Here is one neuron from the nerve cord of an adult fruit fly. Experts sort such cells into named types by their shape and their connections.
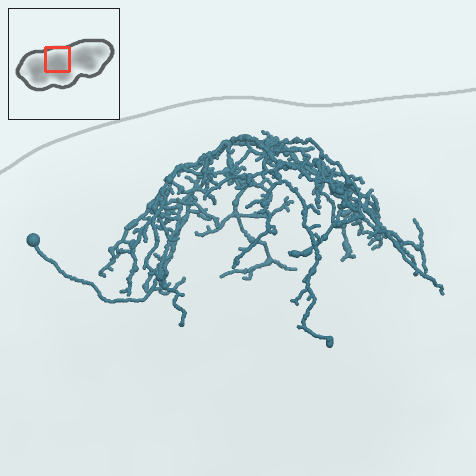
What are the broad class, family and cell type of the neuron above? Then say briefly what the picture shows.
Its broad class is nerve-cord intrinsic neuron. Its family is hemilineage 08A. The cell type is IN08A031. Dozens of branch ends can be seen. In this view it is wider than it is tall.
